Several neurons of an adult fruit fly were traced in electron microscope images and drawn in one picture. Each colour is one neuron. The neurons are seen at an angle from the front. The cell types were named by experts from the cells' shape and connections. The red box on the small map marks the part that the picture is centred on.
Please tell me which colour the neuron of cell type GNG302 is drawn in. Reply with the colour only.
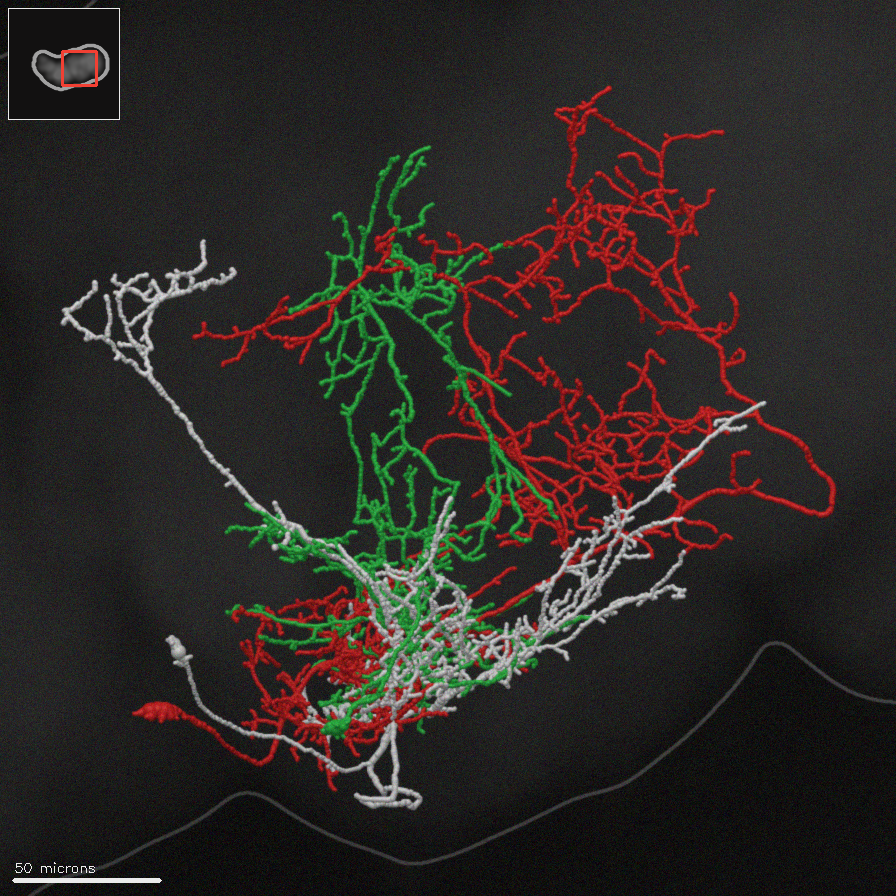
red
